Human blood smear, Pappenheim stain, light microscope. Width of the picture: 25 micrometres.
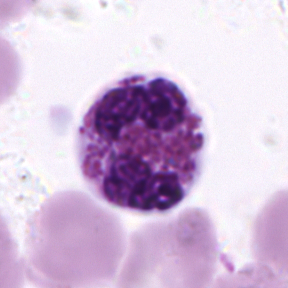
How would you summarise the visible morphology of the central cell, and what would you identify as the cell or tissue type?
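Size comes first: about 12 micrometres across, with a smooth surface and no projections. The nuclear lobes lie mainly in the upper and lower parts of the cell, their chromatin dark purple and coarsely clumped. Coarse reddish-purple granules crowd the cytoplasm. The cell is an eosinophil.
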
